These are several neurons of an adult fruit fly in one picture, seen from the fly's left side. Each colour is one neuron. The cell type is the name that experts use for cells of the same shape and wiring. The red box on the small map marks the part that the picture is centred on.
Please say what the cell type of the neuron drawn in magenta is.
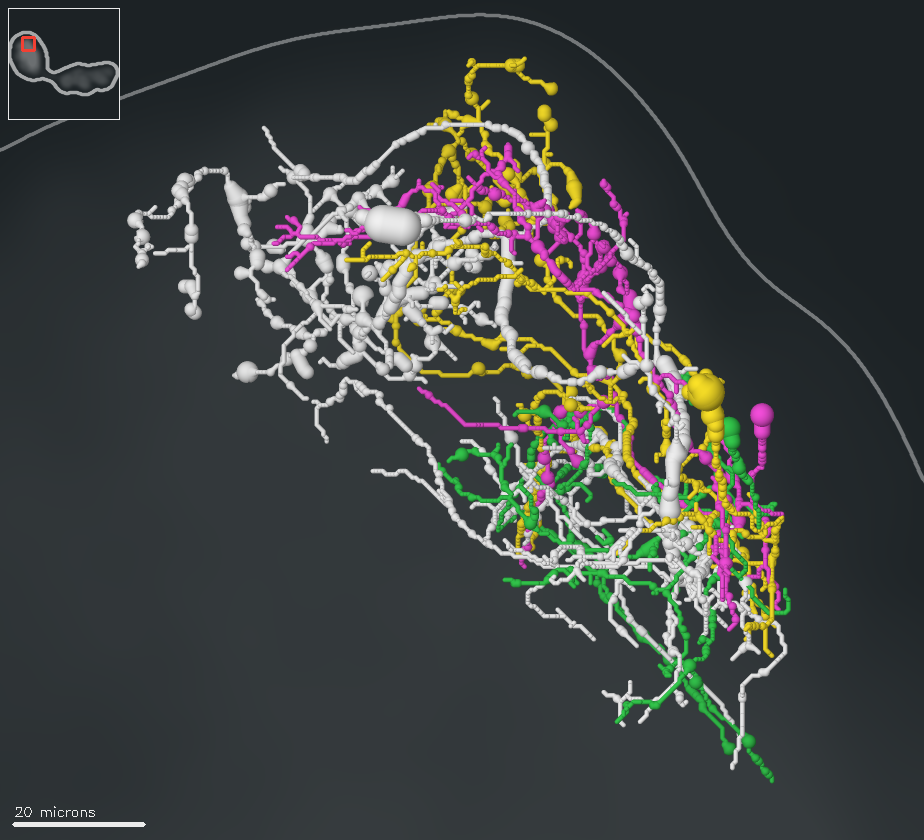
CB2555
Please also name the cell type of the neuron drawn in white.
LHPD2d2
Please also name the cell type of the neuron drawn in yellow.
LHPV6f3_b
